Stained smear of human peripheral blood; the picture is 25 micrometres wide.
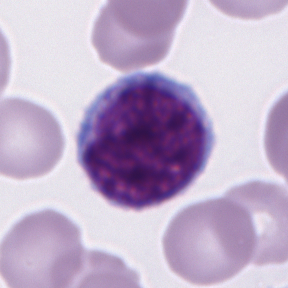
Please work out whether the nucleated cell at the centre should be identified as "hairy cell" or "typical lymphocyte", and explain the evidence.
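This is a typical lymphocyte.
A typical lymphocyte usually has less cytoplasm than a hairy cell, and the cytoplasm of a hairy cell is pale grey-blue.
Here the cytoplasm forms only a thin rim around the nucleus, which fills about 80% of the cell's area, and the cytoplasm is blue rather than pale grey-blue. The cell is about 12 micrometres across, and its round nucleus about 11 micrometres across. The chromatin is dark purple and coarsely clumped, and a few small pinkish-red dots lie over the nucleus.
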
